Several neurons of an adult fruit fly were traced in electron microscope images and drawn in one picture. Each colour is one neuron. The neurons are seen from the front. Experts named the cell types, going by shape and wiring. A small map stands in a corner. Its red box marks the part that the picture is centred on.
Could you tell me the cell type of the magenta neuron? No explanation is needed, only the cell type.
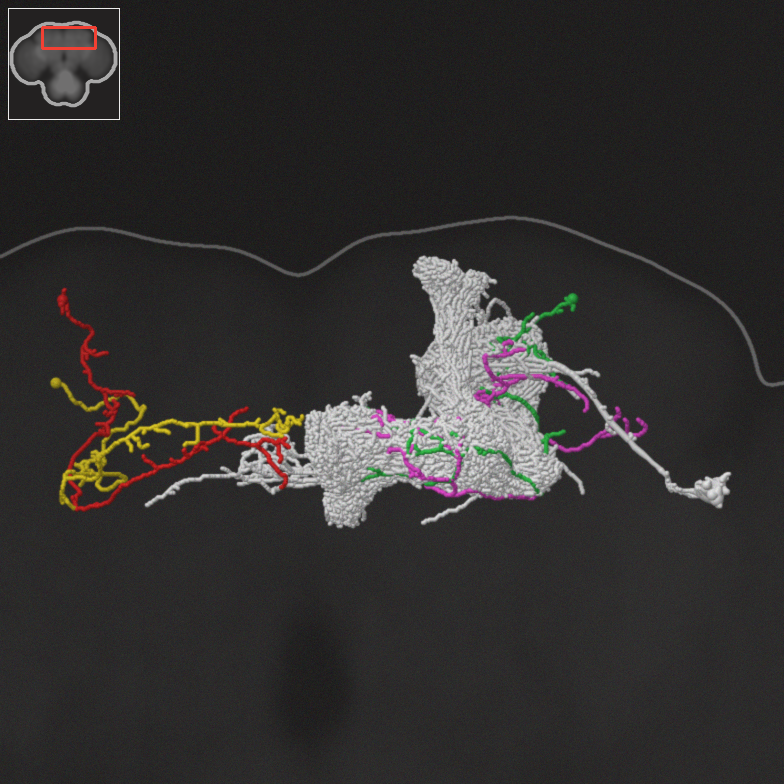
KCg-s3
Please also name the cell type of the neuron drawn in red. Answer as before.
KCg-m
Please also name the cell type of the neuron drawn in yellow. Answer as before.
KCg-d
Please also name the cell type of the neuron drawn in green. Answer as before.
KCg-s4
